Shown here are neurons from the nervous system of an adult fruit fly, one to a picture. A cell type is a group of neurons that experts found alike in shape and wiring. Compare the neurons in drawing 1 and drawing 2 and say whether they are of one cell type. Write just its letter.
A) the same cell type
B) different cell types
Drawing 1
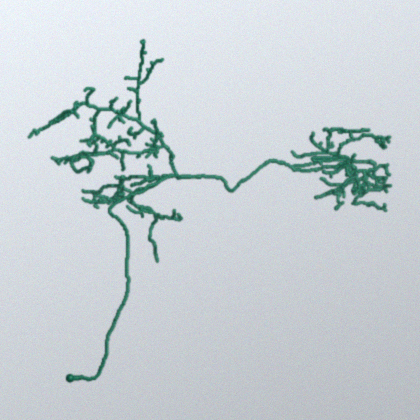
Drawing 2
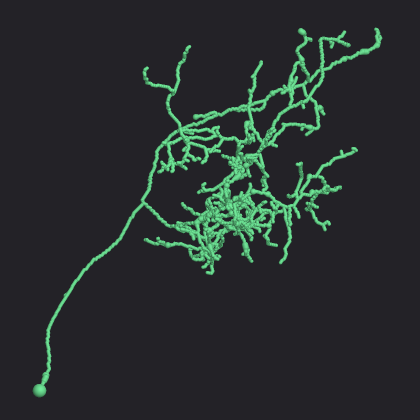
B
